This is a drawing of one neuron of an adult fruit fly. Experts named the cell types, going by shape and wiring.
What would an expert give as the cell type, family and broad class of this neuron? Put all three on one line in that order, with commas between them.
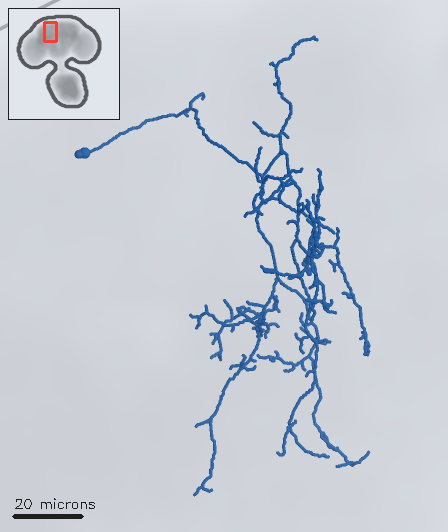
LAL043_b, hemilineage AOTUv1_medial, central-brain intrinsic neuron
